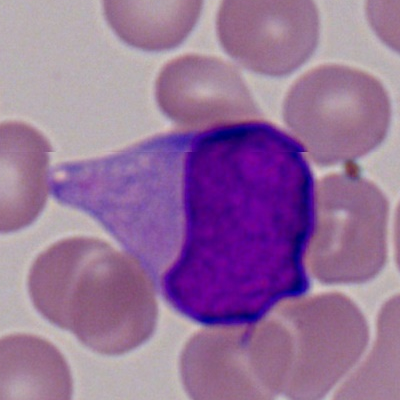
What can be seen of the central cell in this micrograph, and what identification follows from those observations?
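At the right end of the cell I find the nucleus, roughly squarish with slightly irregular edges. Its chromatin is dense and dark purple. The cytoplasm, I see, is pale lilac-blue. This is a myeloblast.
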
